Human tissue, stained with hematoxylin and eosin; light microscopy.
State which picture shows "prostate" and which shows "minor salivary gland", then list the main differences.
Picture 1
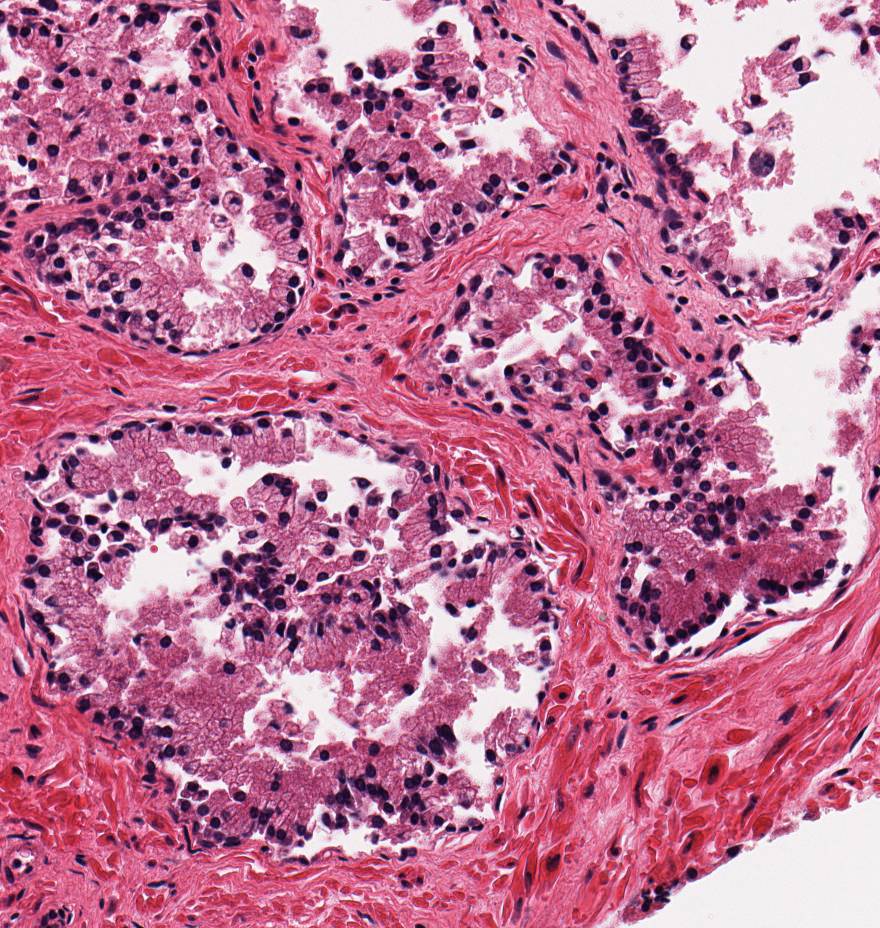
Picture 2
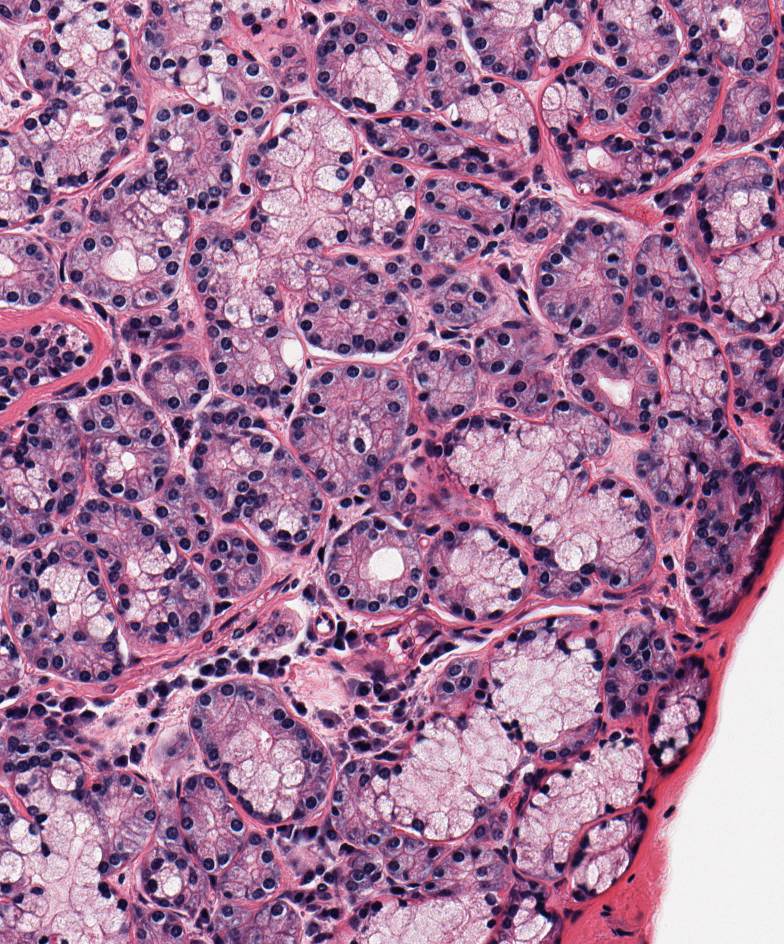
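In this pair, the prostate appears in picture 1 and the minor salivary gland in picture 2. The prostate shows rounded epithelial nests between pink stromal bands; the cells have abundant pale, finely vacuolated pinkish-purple cytoplasm and small, round, dark nuclei, with tall columnar cells at the nest edges. The minor salivary gland has closely packed acini and tubules with only thin stromal strands; some acini have serous cells with purple-pink granular cytoplasm and round basal nuclei, and some units a small, round, empty central lumen.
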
